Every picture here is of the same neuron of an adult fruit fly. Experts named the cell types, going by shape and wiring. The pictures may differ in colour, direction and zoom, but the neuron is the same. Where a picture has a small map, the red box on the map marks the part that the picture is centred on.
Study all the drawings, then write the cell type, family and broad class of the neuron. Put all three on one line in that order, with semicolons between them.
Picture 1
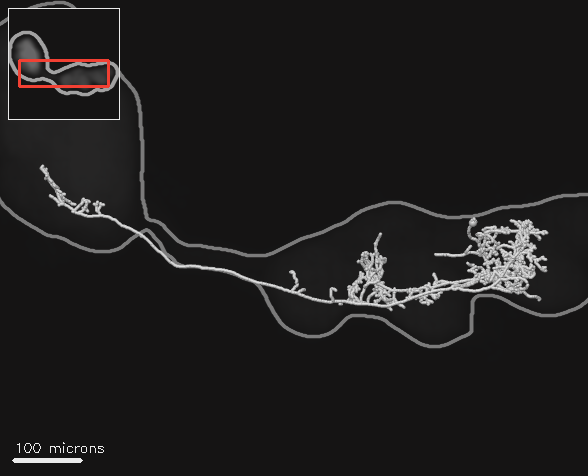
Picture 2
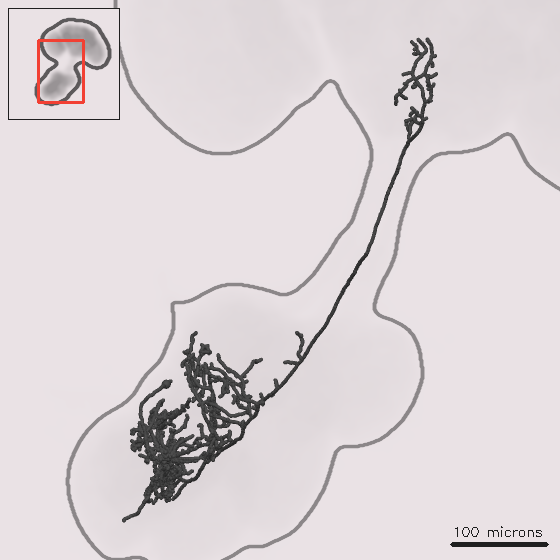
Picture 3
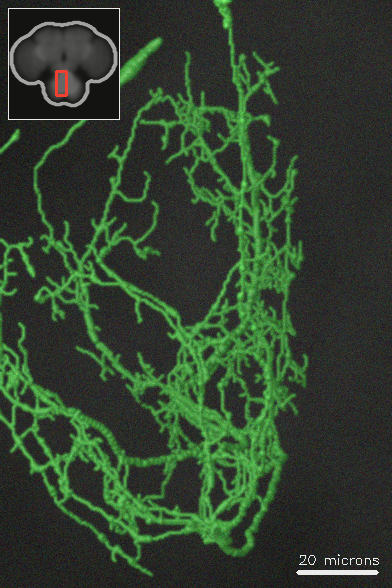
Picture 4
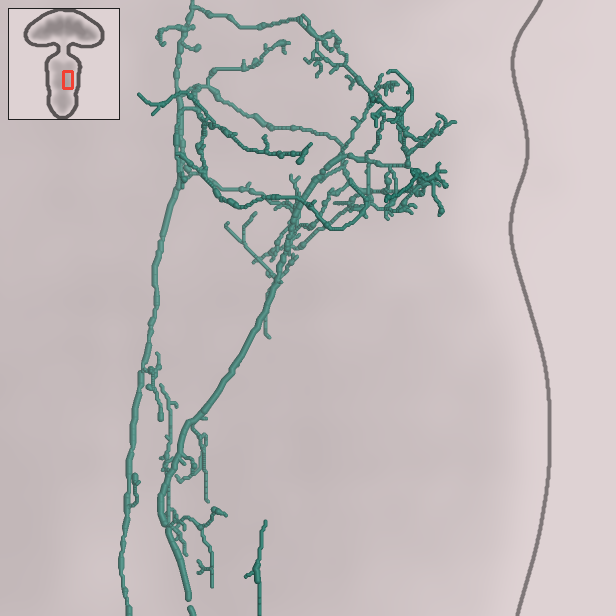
AN17A003; hemilineage 17A; ascending neuron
